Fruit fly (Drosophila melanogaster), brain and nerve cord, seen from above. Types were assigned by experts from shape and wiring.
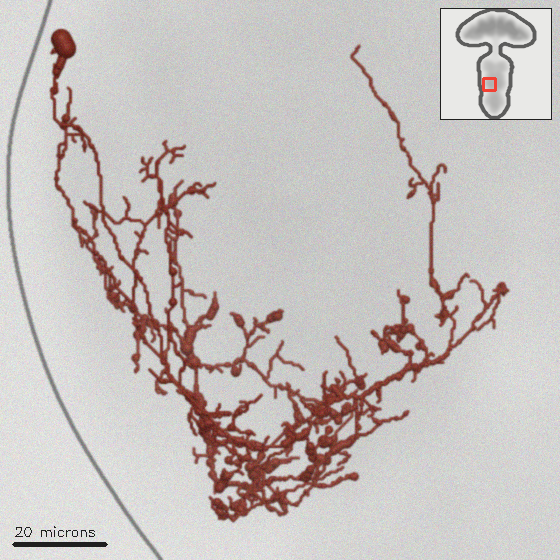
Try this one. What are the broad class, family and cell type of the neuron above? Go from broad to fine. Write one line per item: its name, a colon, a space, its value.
broad class: nerve-cord intrinsic neuron
family: hemilineage 19A
cell type: IN19A048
